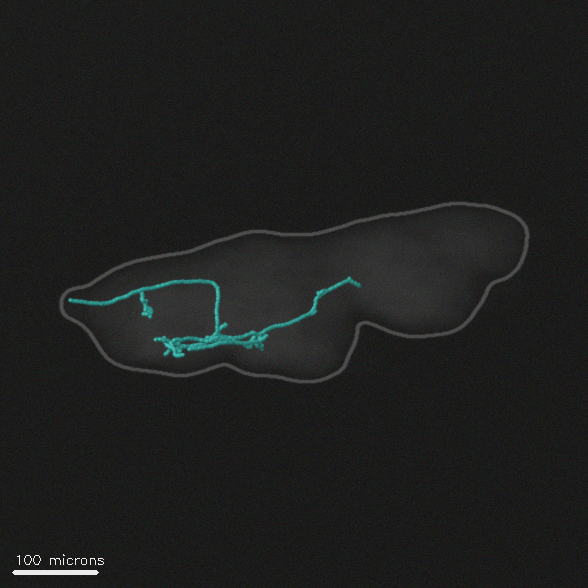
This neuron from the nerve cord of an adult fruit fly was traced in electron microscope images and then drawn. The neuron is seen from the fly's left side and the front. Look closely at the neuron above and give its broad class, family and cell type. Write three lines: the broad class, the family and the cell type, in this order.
descending neuron
hemilineage DM2_central
DNpe041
